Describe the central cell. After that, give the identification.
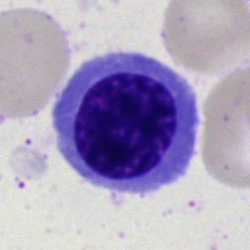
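Looking around the nucleus, I can follow a rim of cytoplasm all the way round, complete on every side. That cytoplasm is blue, and I find no vacuoles in it. Within the nucleus the chromatin is dark purple and clumped, with paler patches between the clumps. So this is an erythroblast.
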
